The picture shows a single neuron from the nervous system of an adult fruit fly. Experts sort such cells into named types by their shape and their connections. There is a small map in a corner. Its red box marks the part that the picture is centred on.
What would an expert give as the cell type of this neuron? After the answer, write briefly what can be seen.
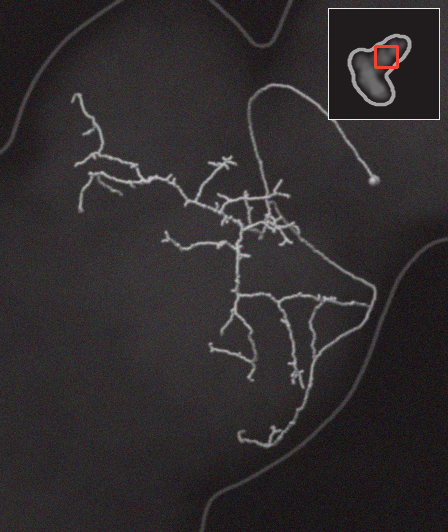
Its cell type is IN19B086. Its broad class is nerve-cord intrinsic neuron. In this view it is about as wide as it is tall.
